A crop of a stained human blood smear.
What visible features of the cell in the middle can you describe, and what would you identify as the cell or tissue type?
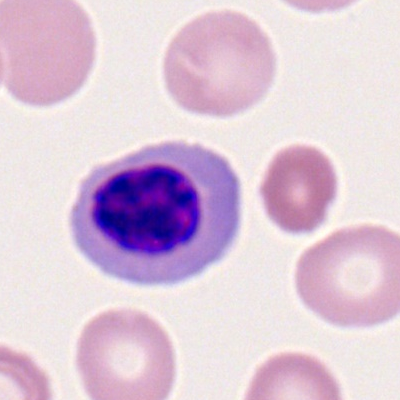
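Outline smooth, round to slightly oval. Chromatin dark purple, coarsely clumped. Nucleus toward the left; wider band of cytoplasm on the right. Cytoplasm pale blue. Cell: erythroblast.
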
